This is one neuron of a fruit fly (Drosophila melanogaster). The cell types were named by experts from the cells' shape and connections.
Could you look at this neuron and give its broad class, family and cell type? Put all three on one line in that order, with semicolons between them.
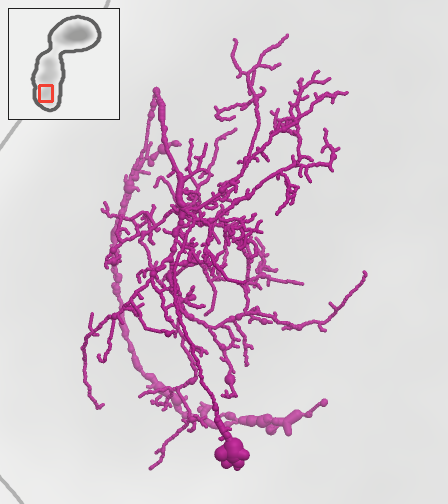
nerve-cord intrinsic neuron; hemilineage 09A; IN09A021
